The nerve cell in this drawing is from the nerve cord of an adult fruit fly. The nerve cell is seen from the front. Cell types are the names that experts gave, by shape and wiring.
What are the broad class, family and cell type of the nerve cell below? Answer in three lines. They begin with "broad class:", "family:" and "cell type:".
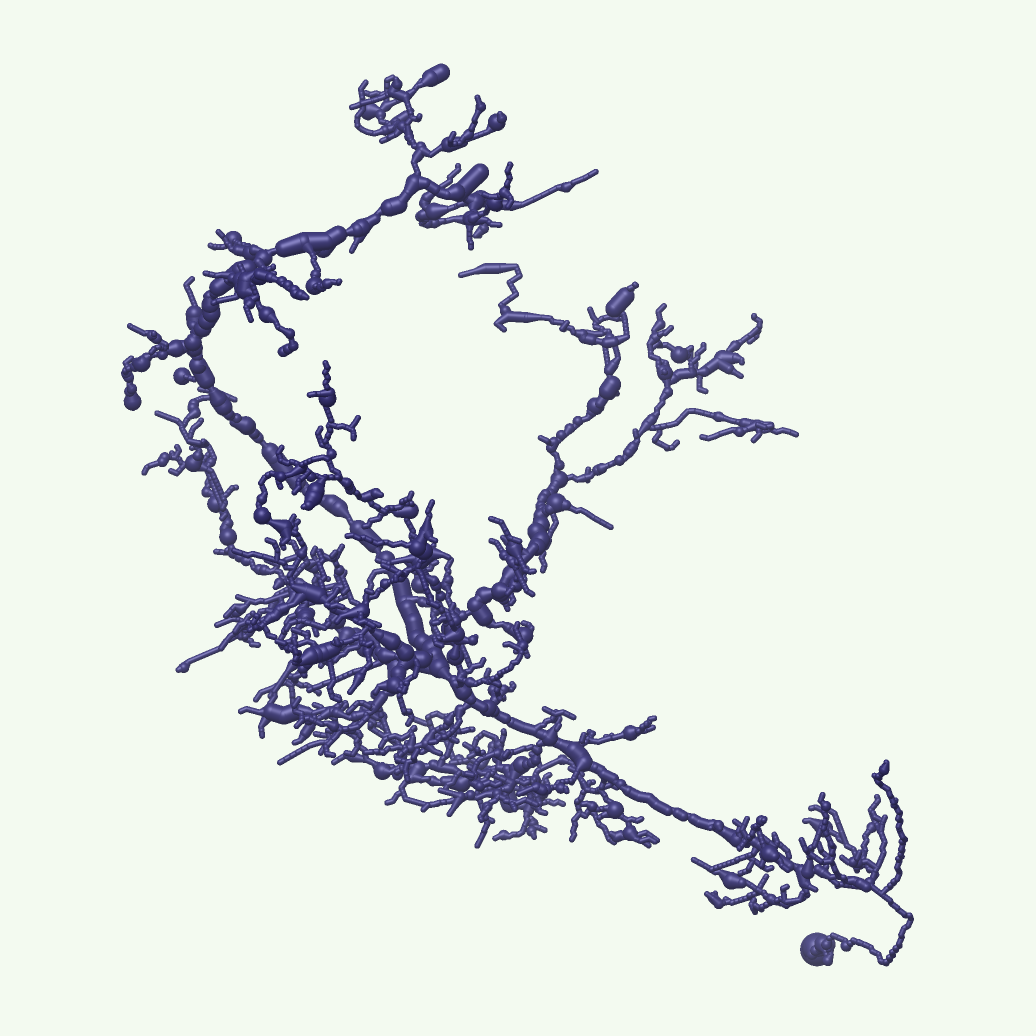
broad class: nerve-cord intrinsic neuron
family: hemilineage 13B
cell type: IN13B034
